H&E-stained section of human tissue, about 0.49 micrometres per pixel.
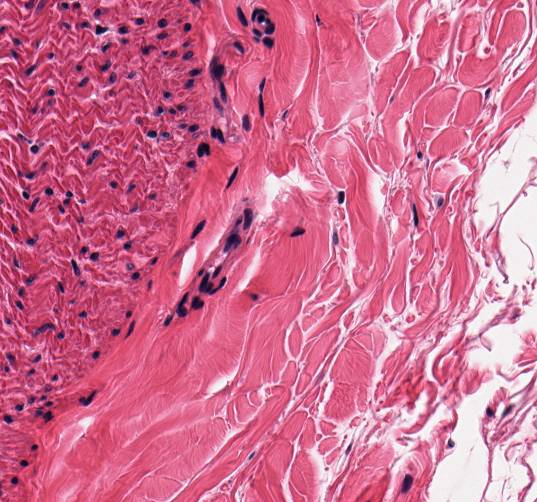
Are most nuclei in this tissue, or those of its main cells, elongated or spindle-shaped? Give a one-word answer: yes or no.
Yes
